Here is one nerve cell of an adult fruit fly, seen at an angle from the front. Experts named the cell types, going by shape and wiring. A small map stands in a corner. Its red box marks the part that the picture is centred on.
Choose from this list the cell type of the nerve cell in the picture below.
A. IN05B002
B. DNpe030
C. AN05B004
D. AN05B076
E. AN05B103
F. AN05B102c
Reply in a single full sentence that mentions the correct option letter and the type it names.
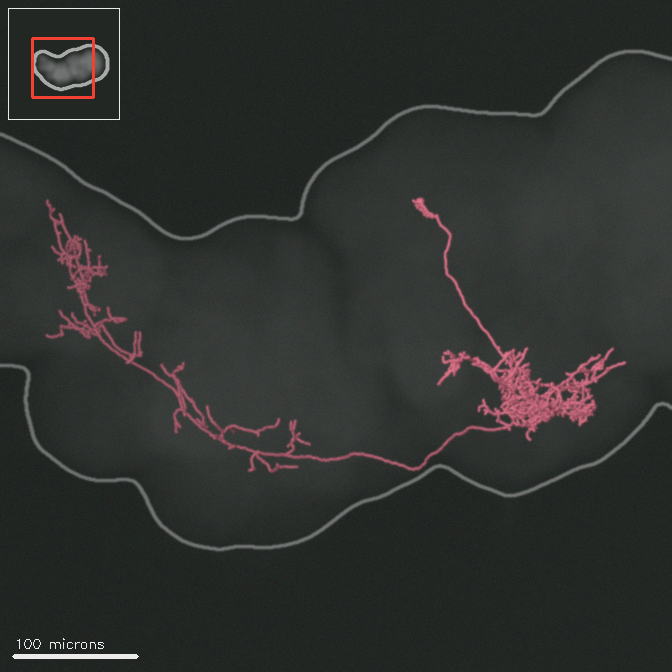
The type of the nerve cell is cell type DNpe030, option B.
